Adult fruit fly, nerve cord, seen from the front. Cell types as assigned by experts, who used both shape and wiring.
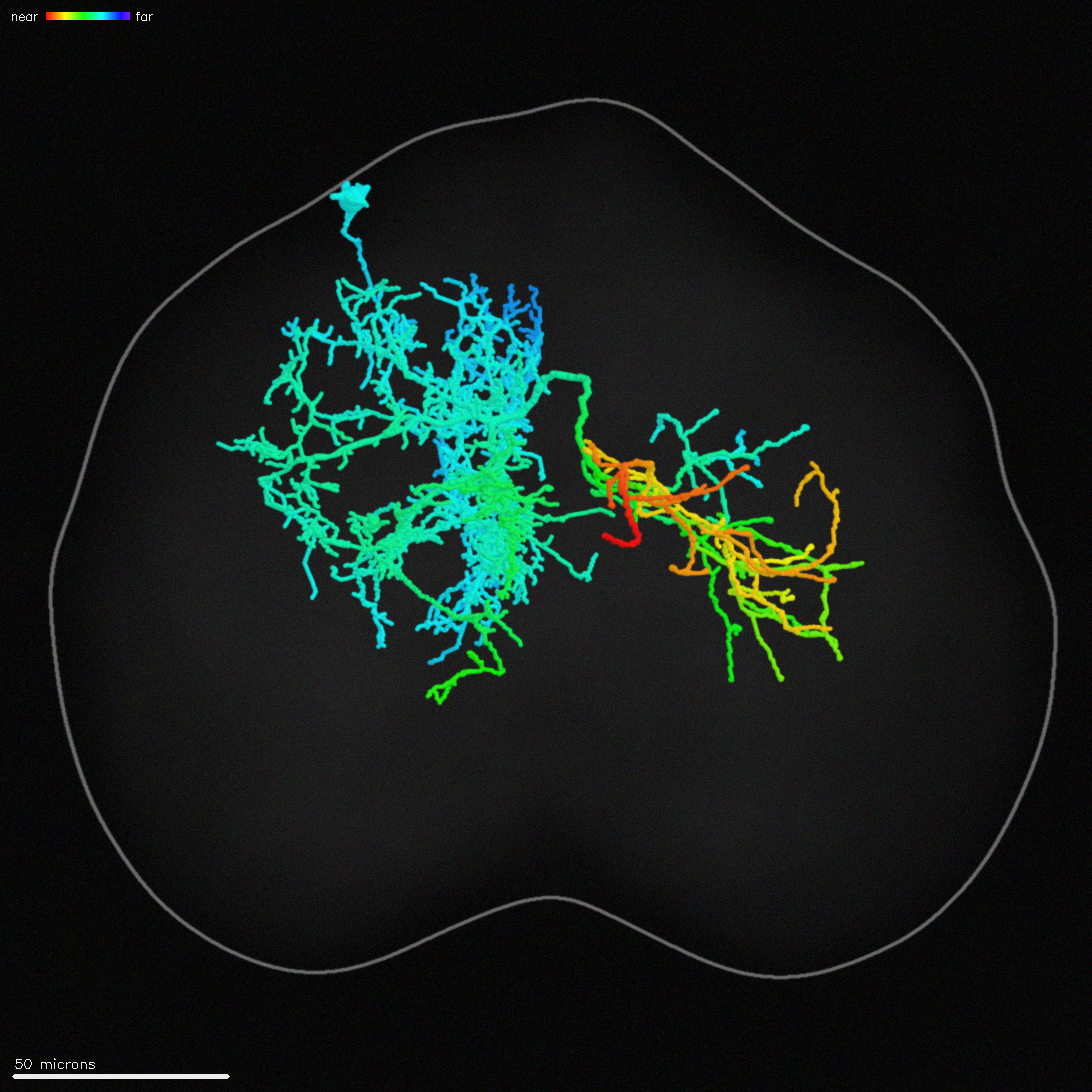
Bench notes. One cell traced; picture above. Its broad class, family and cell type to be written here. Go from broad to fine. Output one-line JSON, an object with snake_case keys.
{"broad_class": "ascending neuron", "family": "hemilineage 23B", "cell_type": "AN23B003"}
